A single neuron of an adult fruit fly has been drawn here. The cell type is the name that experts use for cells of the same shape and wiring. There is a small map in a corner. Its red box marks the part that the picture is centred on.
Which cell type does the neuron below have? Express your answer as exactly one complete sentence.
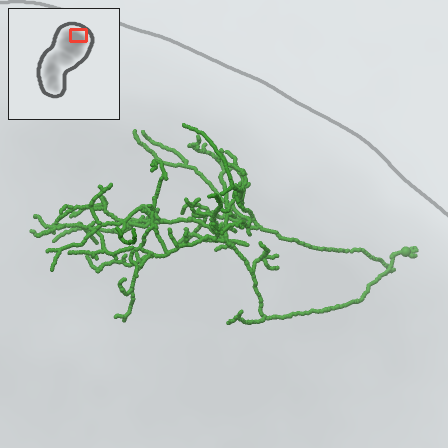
This neuron is included in the cell type AVLP055.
